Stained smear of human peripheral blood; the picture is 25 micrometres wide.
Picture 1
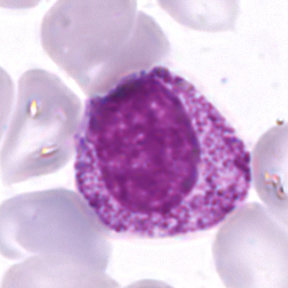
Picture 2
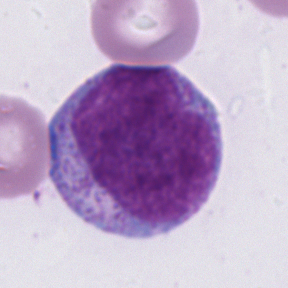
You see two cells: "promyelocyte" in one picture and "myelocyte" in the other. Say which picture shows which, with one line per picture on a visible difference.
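In picture 1 we see a myelocyte: Between the granules the cytoplasm is pale pink.
In picture 2 we see a promyelocyte: The cytoplasm is stained blue.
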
